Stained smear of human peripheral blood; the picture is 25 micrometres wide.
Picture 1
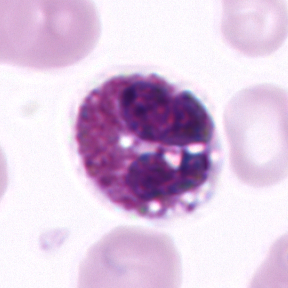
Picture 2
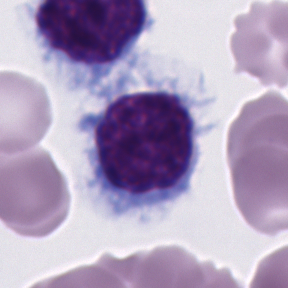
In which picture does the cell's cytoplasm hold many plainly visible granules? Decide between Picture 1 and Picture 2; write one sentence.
Picture 1 has the cell with many visible granules in its cytoplasm.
